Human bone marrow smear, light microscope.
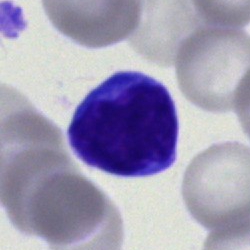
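Blast, centre cell of a stained bone marrow smear. Nucleus single, unlobed, occupying nearly the entire cell. No nucleoli visible. No granules seen. Surface smooth, without projections.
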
